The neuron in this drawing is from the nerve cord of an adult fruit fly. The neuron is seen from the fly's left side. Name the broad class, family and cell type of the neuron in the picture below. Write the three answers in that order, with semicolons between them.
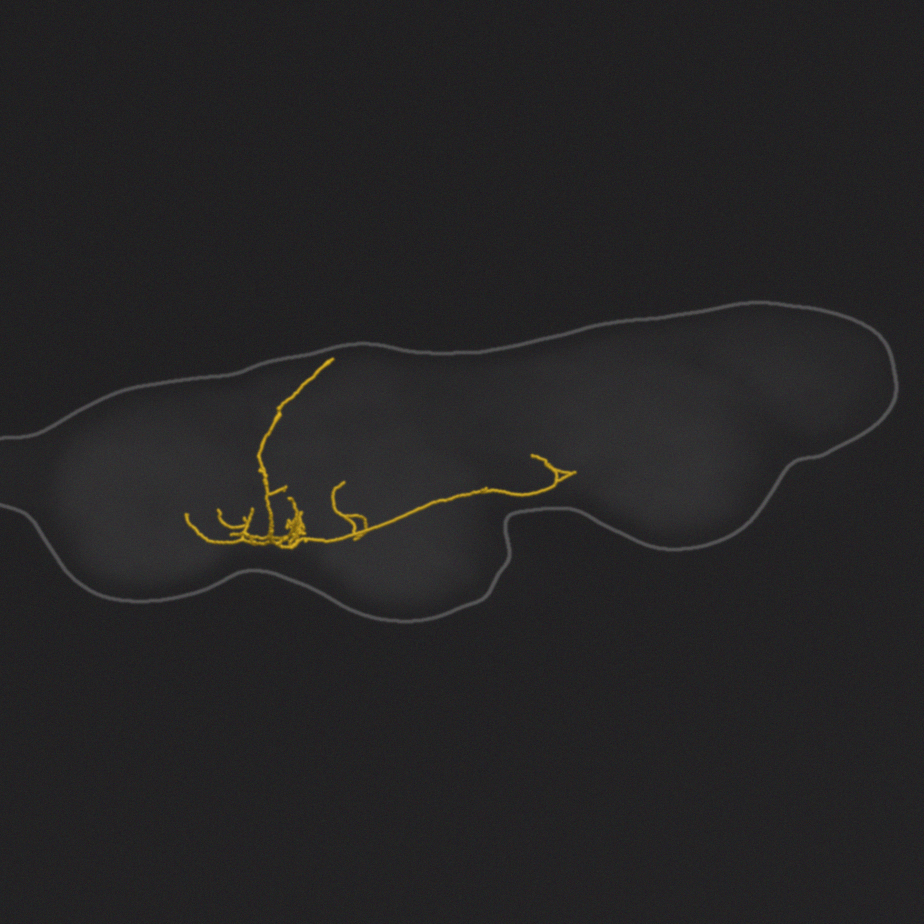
sensory neuron entering the nerve cord; class mechanosensory tactile; SNta10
